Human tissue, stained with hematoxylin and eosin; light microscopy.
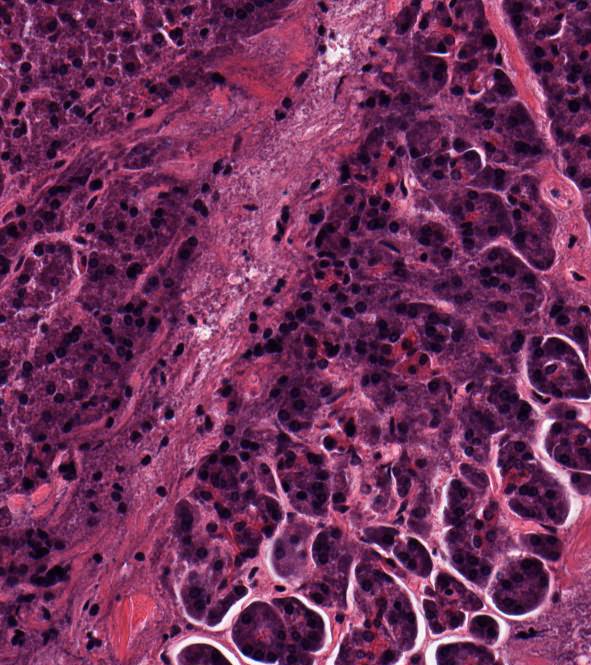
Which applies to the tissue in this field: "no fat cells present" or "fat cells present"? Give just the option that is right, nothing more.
No fat cells present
